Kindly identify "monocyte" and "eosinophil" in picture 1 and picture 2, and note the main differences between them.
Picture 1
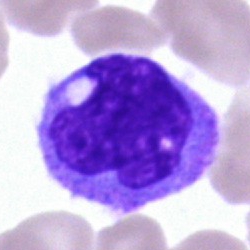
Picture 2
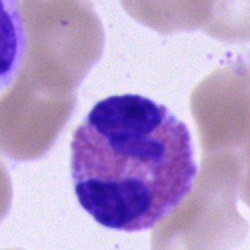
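So: picture 1 is the monocyte, picture 2 the eosinophil. In the monocyte the outline is roughly round, though the edge is a little angular and uneven, and red cells surround it without overlapping. Its nucleus fills most of the cell, with an indentation along the lower edge.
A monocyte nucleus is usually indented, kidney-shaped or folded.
Now the chromatin: dark purple in both, but in the monocyte it's clumped with small paler patches between the clumps, while in the eosinophil it's dense.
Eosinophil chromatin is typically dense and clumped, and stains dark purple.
And no nucleoli show in the eosinophil's nucleus.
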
